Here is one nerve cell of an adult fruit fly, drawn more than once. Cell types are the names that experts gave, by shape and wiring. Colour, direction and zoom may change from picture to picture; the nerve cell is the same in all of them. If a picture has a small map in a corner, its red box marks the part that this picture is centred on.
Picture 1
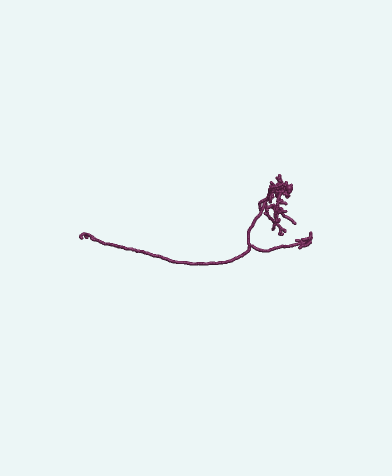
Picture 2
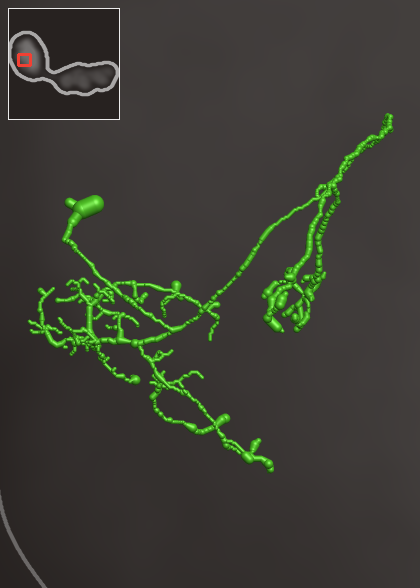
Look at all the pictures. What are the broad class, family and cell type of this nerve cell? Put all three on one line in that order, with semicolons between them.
central-brain intrinsic neuron; hemilineage ALl1_ventral; SAD057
